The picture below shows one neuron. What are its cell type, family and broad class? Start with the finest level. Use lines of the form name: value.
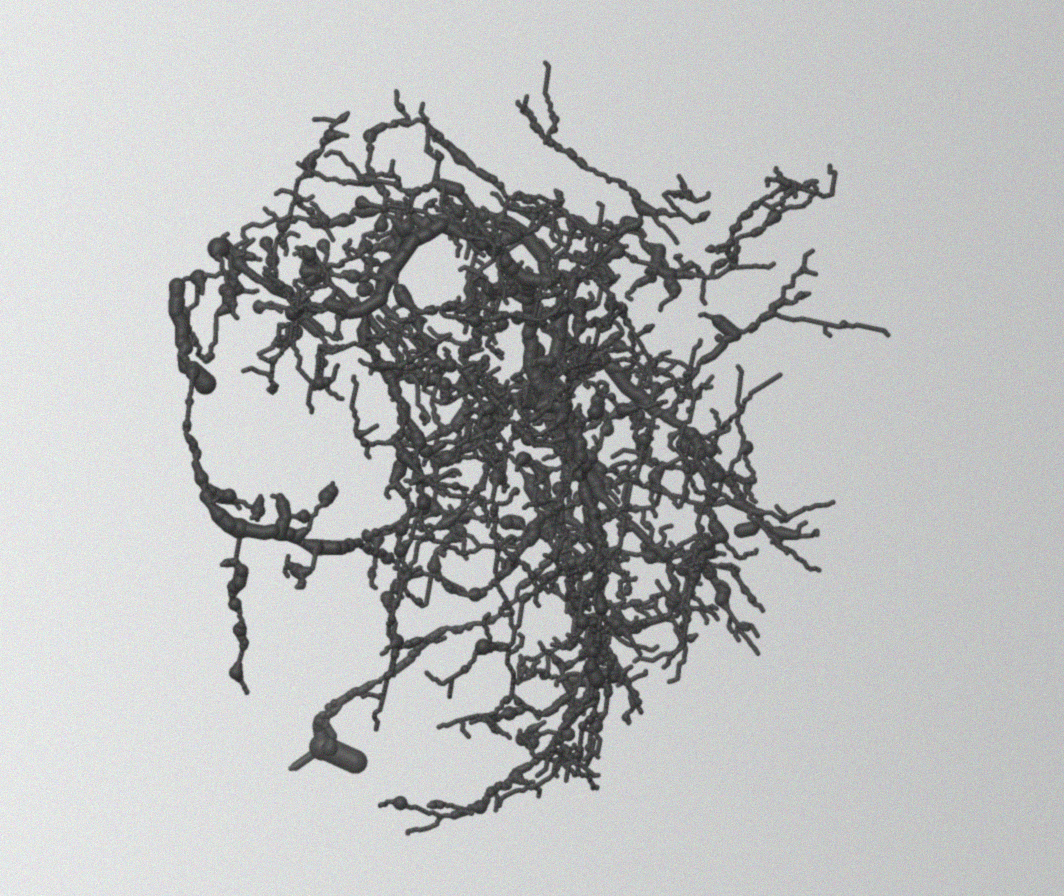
cell type: IN21A017
family: hemilineage 21A
broad class: nerve-cord intrinsic neuron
